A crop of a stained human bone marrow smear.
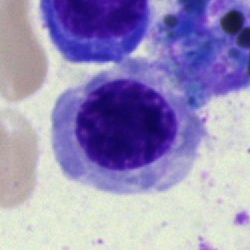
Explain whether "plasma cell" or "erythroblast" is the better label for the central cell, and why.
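This is an erythroblast, not a plasma cell. First check, nuclear position: the nucleus lies near the centre, with a moderate rim of cytoplasm on all sides.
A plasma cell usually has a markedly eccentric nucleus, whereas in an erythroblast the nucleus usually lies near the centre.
Second check, cytoplasm colour: it is pale lavender-blue.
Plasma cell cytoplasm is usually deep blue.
Pale lavender-blue does not match that deep blue. Also seen: a roughly round outline with a slightly uneven edge.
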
